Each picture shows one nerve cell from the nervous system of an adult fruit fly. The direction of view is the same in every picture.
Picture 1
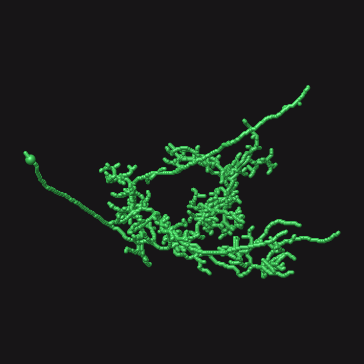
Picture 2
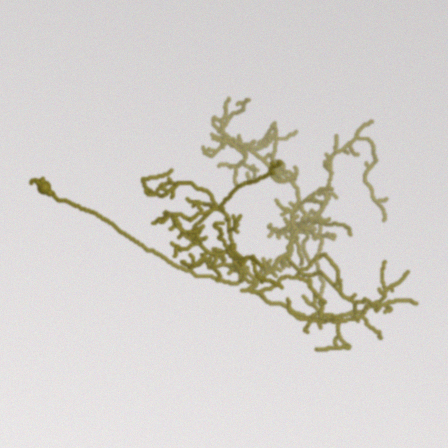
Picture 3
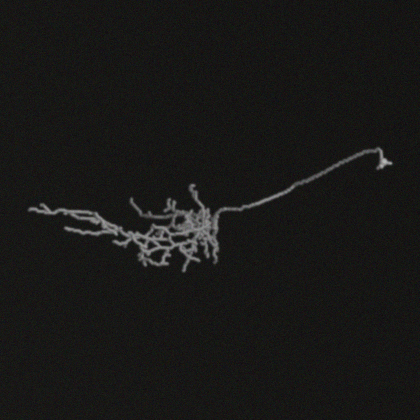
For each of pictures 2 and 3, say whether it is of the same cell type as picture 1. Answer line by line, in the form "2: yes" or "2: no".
2: yes
3: no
